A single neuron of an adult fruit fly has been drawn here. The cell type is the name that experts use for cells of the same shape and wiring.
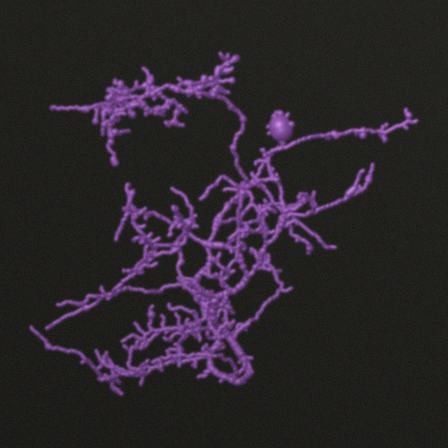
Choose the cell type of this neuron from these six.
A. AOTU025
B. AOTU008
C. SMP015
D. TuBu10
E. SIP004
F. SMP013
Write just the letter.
F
